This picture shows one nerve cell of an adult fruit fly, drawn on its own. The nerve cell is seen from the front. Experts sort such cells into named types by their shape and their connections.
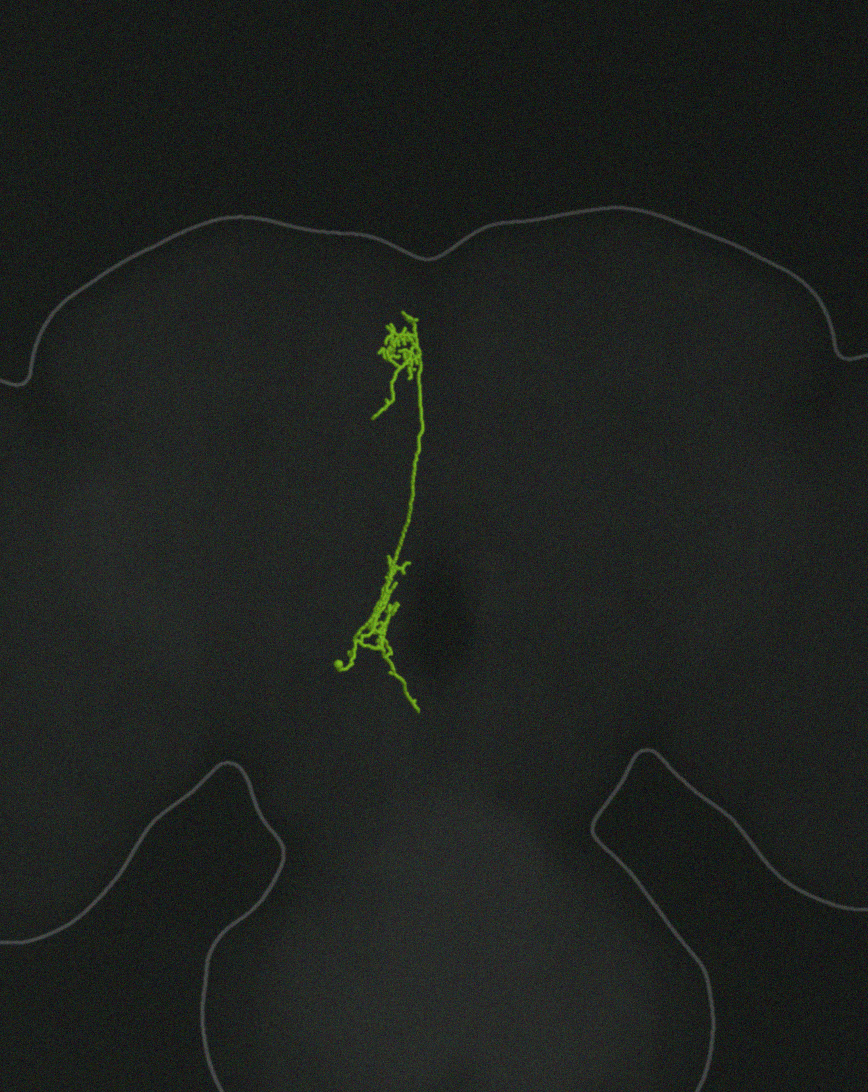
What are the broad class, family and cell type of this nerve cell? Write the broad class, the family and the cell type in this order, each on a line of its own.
central-brain intrinsic neuron
hemilineage FLAa2
CB4225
